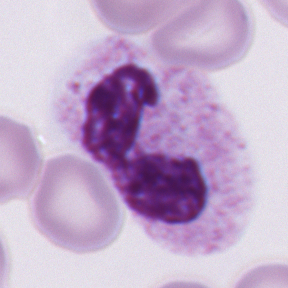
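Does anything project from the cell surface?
Nothing, I think; the outline is a smooth oval.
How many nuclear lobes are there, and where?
Two large ones, at upper left and lower right, joined by a broad band rather than a thin thread.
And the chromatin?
Dark purple, coarsely clumped, with a few pale gaps.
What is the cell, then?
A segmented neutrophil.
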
